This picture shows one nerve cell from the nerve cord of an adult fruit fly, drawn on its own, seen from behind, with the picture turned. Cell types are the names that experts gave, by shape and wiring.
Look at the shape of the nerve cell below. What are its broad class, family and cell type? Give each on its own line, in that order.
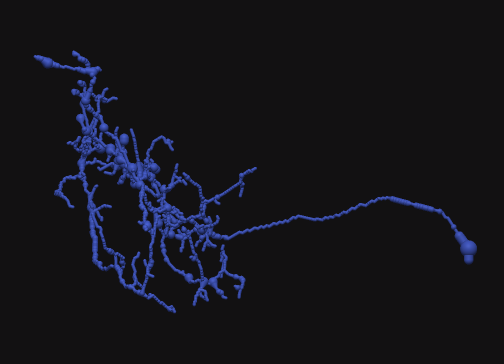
nerve-cord intrinsic neuron
hemilineage 03B
IN03B085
